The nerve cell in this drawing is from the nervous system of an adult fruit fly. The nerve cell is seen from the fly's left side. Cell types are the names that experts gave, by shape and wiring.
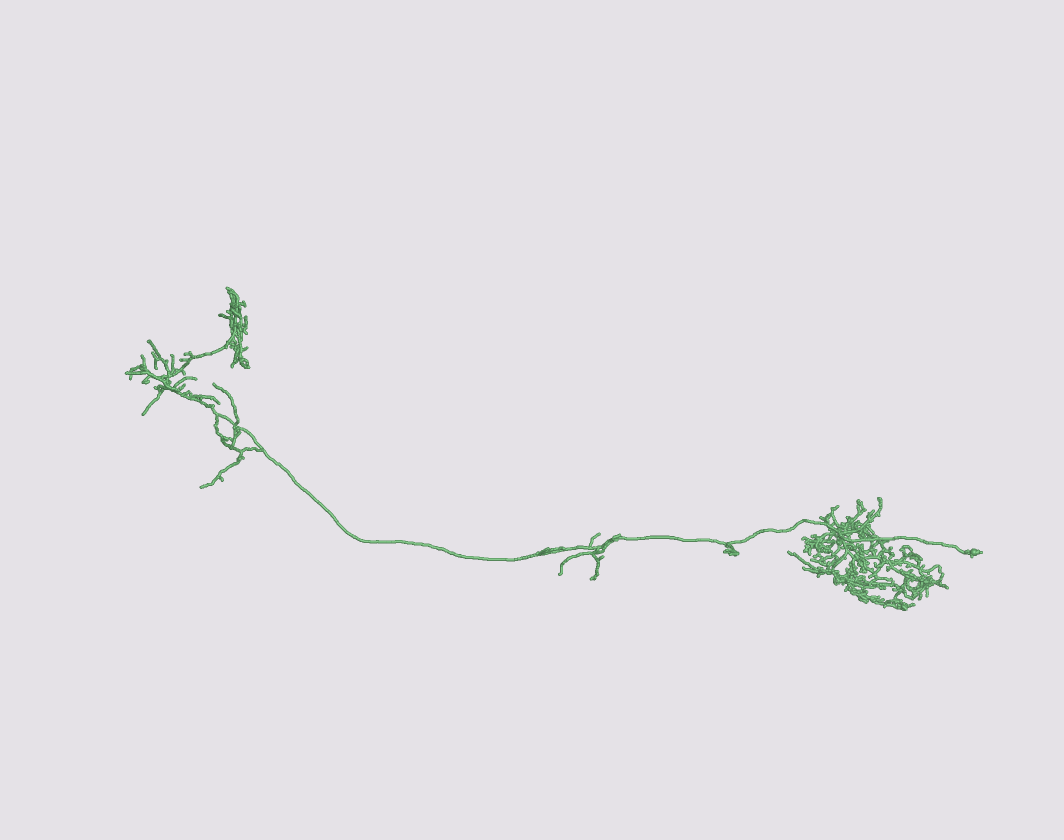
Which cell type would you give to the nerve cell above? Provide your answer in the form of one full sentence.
This nerve cell is categorized as cell type ANXXX094.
